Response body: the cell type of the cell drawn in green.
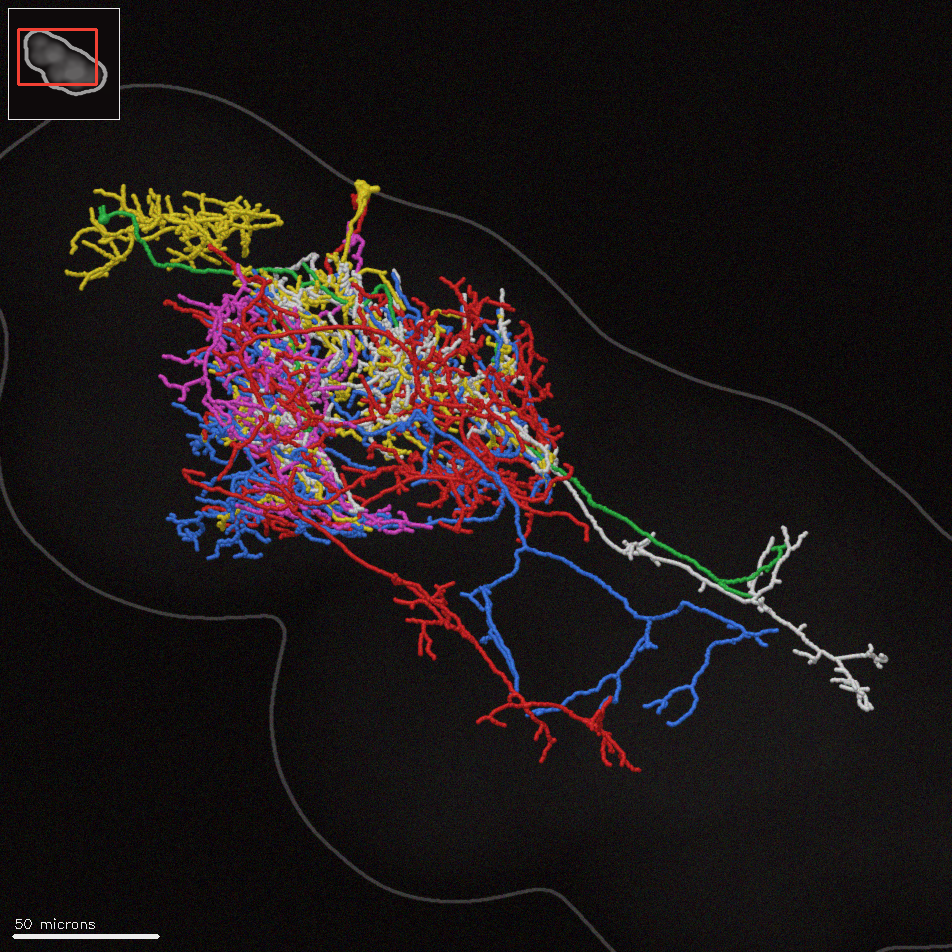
INXXX270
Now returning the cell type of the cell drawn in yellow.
INXXX111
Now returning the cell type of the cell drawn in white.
IN03B029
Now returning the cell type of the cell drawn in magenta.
IN14A016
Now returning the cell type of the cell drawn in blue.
IN06B020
